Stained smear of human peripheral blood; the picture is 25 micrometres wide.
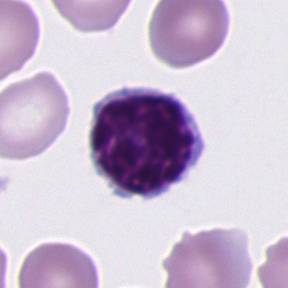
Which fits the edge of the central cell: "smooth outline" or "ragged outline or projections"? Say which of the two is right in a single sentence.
Ragged or frayed parts, or projections, blebs or tags, break the cell's edge.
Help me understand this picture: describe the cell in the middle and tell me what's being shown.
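Dark purple staining runs through the entire nucleus, in which the chromatin is dense and coarsely clumped. The cytoplasm contains no visible granules and no visible vacuoles. This is a typical lymphocyte.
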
